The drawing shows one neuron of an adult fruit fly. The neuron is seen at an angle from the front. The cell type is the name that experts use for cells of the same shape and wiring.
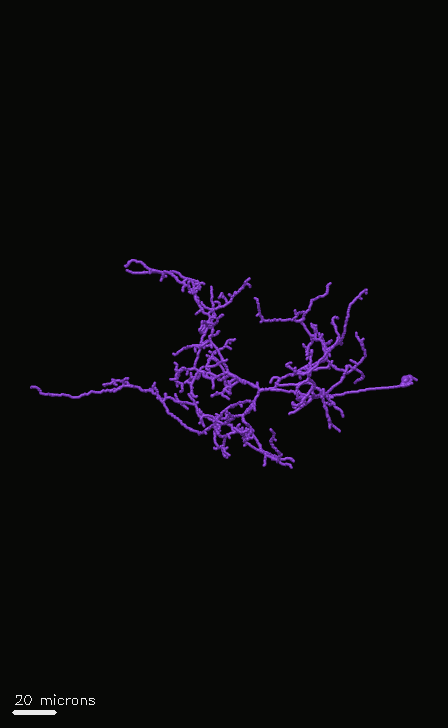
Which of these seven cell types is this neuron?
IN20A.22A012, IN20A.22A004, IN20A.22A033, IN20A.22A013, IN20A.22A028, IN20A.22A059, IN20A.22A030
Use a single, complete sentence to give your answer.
Under the cell type IN20A.22A012 falls this neuron.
